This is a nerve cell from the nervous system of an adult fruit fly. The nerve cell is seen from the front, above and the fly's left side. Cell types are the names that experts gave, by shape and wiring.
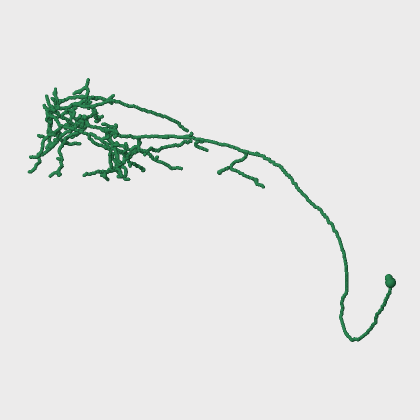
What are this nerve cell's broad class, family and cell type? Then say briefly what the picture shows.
This is a central-brain intrinsic neuron. The family is hemilineage SIPa1_ventral. Its cell type is CB1434. As drawn here it is wider than it is tall.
